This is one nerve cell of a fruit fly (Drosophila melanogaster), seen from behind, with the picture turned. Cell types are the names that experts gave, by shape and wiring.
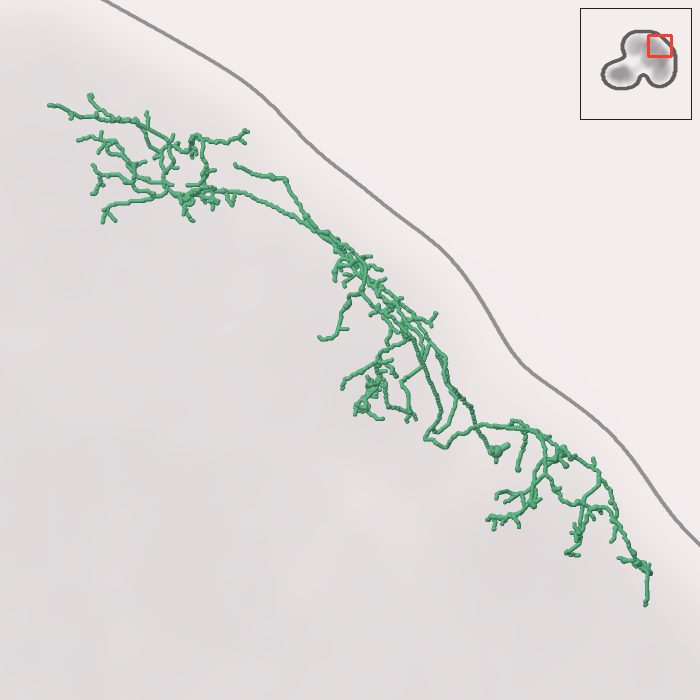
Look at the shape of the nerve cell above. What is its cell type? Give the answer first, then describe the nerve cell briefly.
Its cell type is SMP102. It is a central-brain intrinsic neuron. Dozens of branch ends can be seen. In this view it is about as wide as it is tall.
